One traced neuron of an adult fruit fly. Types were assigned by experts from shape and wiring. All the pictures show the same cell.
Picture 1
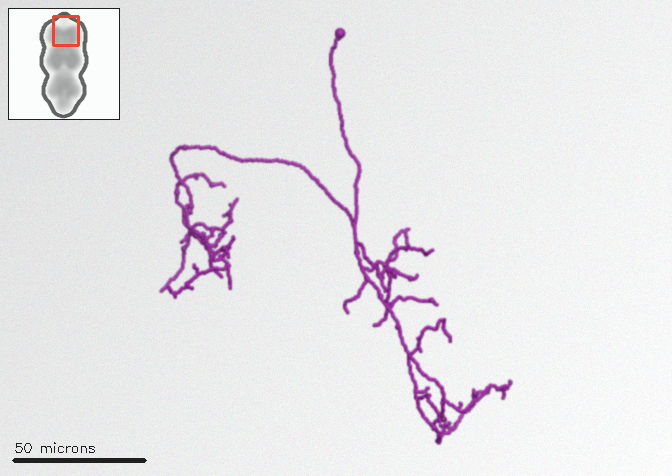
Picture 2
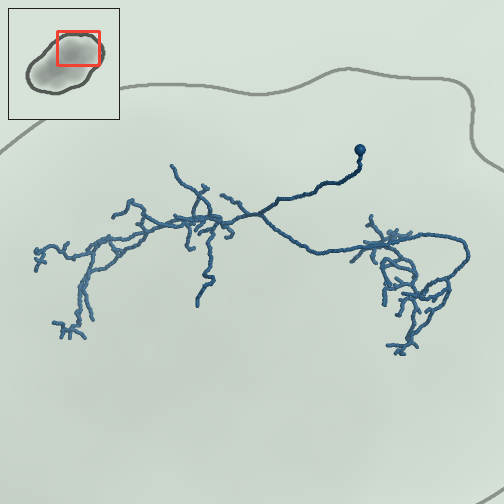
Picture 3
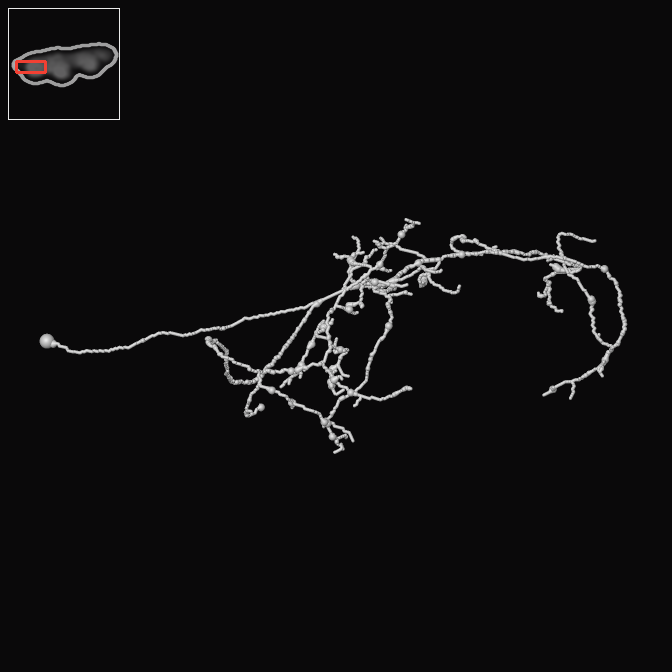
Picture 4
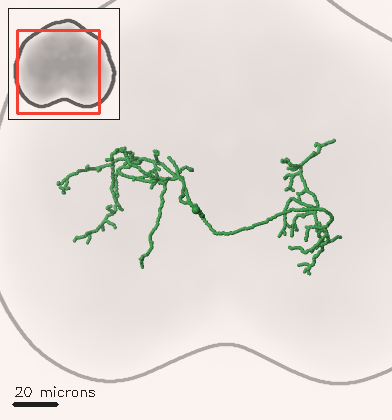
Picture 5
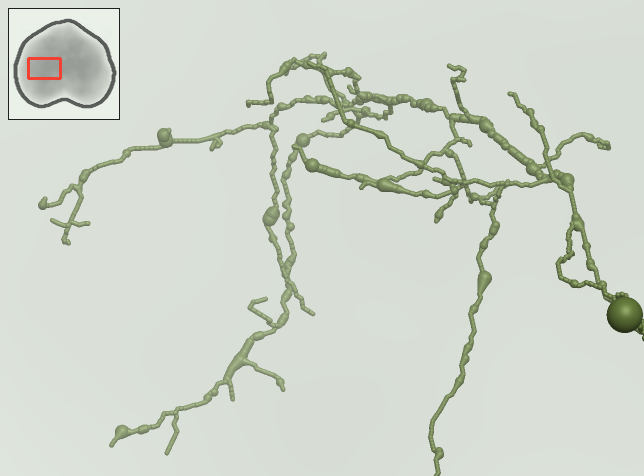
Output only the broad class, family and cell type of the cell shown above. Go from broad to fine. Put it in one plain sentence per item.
A nerve-cord intrinsic neuron of hemilineage 01A, type IN01A072.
